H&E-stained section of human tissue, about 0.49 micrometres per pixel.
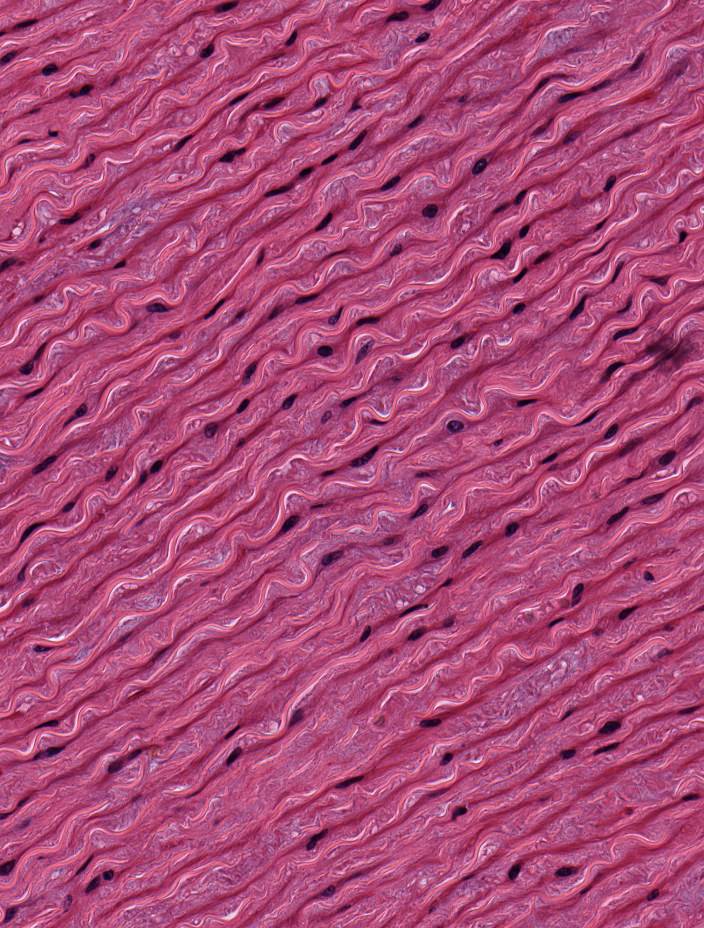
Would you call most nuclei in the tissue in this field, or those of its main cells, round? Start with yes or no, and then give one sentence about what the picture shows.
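No. The nuclei are dark and elongated, and their long axes line up with the fibres.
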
